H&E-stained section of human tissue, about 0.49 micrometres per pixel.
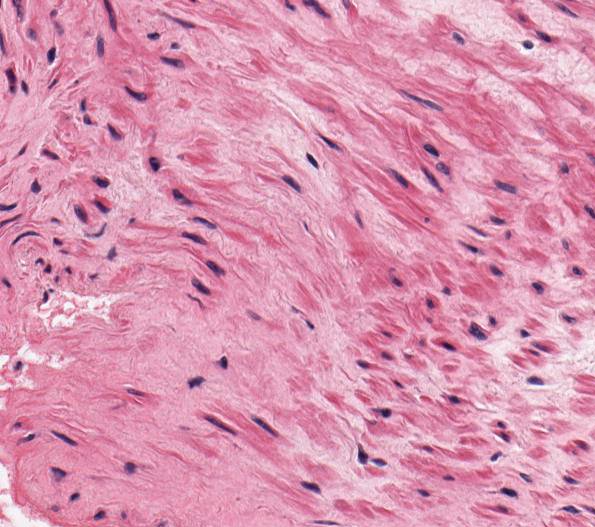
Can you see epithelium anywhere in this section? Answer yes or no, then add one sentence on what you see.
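No. The whole field is made of spindle cells set among pink fibres, with no epithelium anywhere.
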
